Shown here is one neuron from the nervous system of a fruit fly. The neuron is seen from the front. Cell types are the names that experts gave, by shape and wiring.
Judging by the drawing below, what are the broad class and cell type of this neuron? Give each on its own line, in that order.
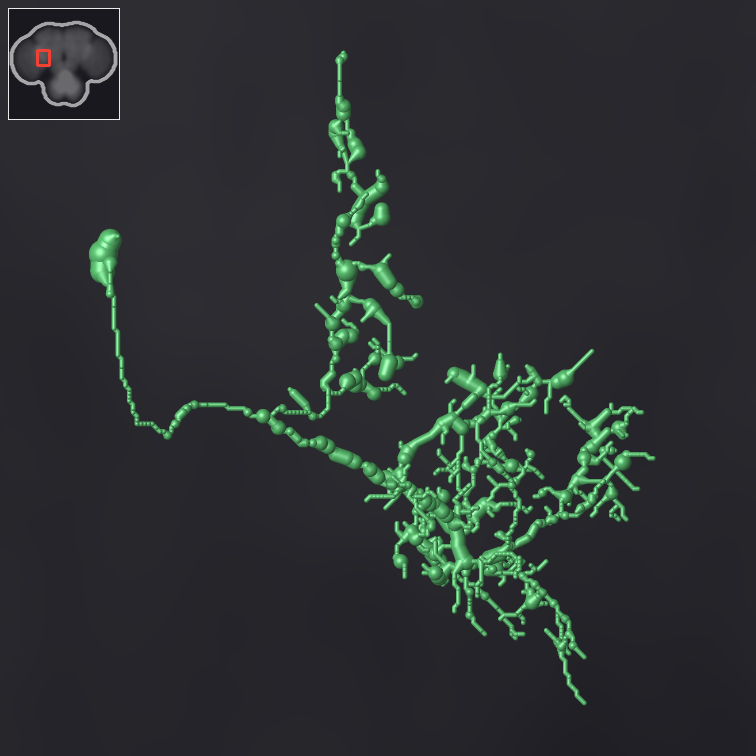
central-brain intrinsic neuron
WED065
